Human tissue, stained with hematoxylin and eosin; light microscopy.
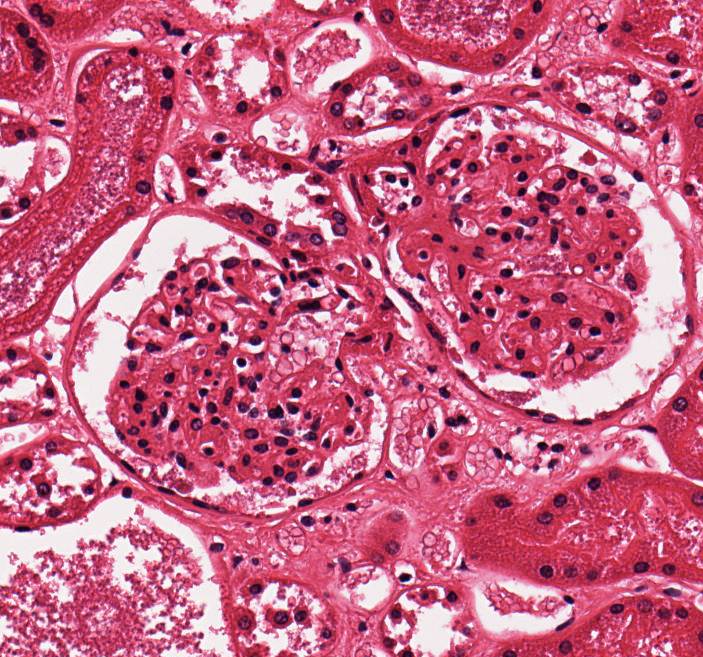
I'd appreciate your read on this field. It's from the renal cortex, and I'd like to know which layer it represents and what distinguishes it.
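You are looking at cortical labyrinth. Two glomeruli lie left of centre and upper right, each tuft crowded with small dark round nuclei and parted from its thin capsule by a clear crescent.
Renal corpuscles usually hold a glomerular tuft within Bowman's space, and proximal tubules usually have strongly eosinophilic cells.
Most surrounding tubules have cells with abundant deep pink cytoplasm and round dark nuclei. The corpuscles also set it apart from a medullary ray, usually just parallel straight tubules.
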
